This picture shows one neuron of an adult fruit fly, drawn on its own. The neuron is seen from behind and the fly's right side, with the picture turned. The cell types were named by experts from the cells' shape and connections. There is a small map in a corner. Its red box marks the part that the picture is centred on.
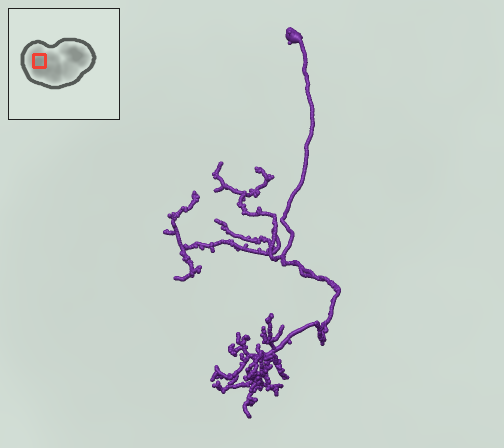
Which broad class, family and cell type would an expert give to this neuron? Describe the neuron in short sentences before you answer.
As drawn here it is taller than it is wide. It is a visual projection neuron. Its family is LC. The cell type is LC12.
